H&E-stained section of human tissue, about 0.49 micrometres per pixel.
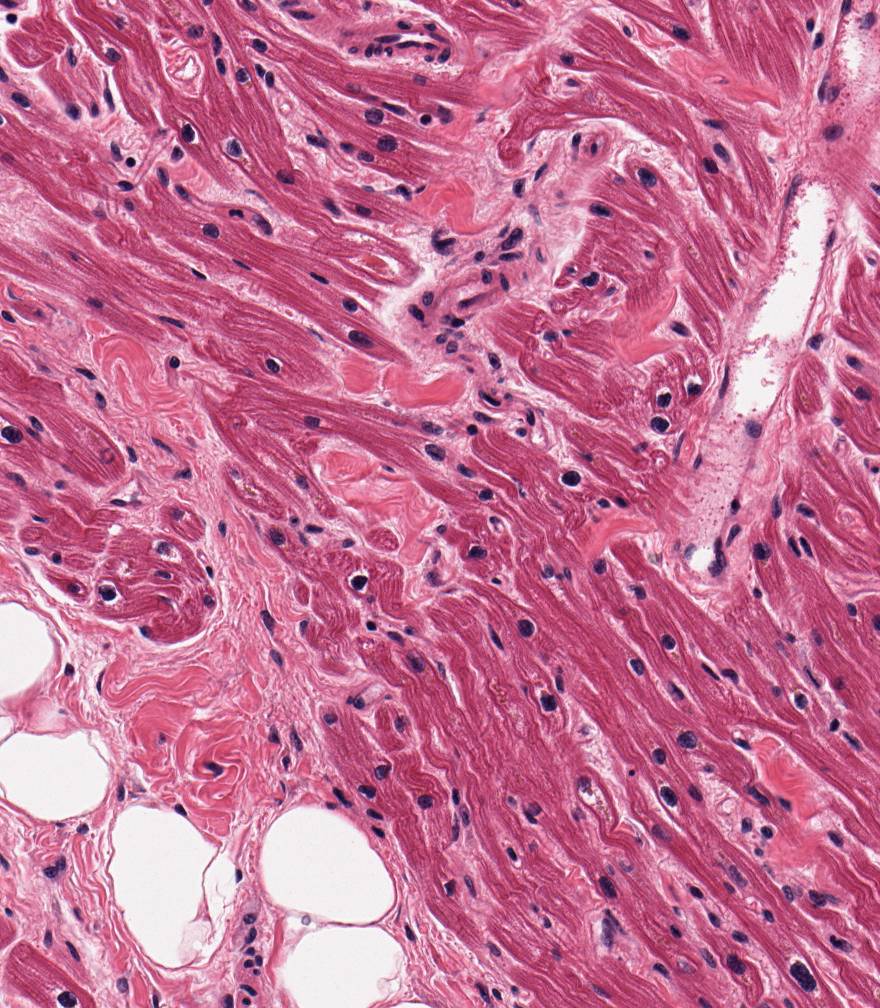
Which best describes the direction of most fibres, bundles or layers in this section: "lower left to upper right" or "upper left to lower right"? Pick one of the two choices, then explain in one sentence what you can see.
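Upper left to lower right. Most of the field is cardiac muscle fibres running diagonally from upper left to lower right.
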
